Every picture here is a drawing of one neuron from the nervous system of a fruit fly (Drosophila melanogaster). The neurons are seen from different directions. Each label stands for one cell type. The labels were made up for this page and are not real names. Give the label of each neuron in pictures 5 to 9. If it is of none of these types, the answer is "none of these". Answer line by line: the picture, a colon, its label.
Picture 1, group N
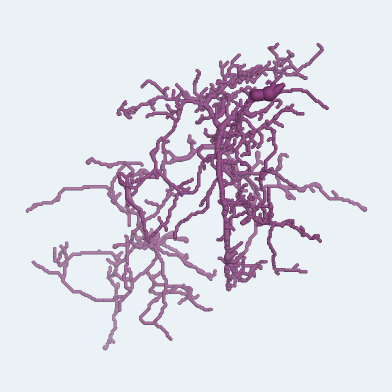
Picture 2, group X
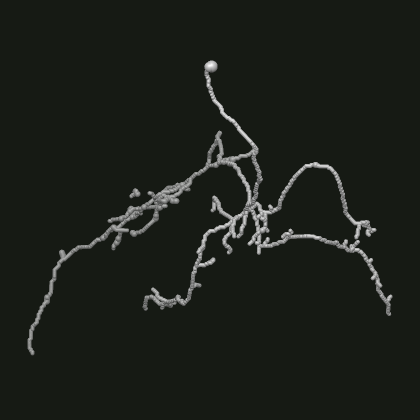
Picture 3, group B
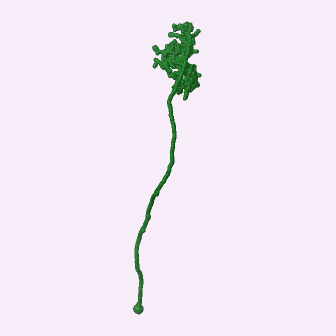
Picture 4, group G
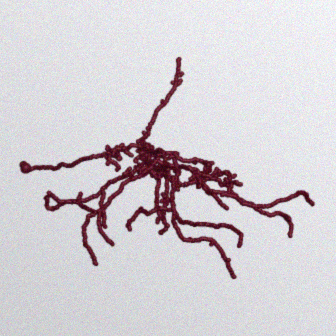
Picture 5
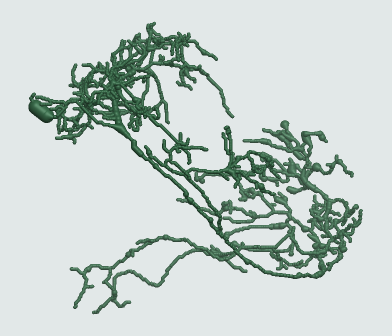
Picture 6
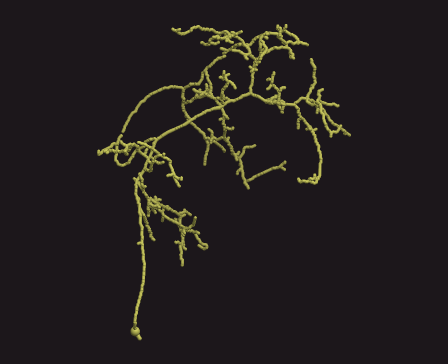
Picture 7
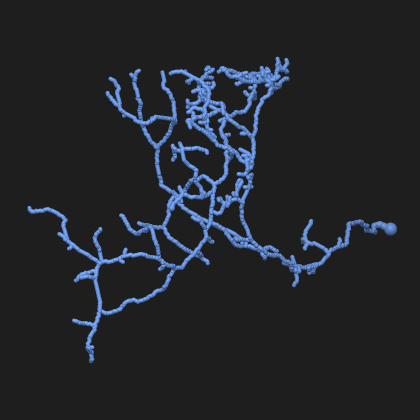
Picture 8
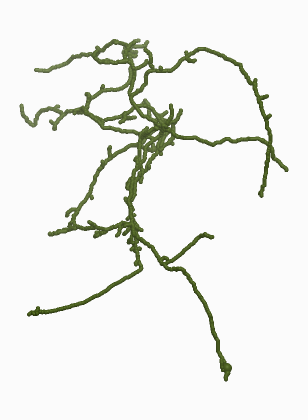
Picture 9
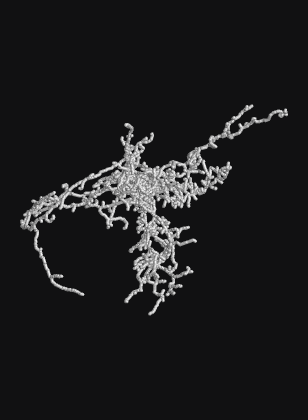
5: group N
6: none of these
7: group G
8: group G
9: group N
